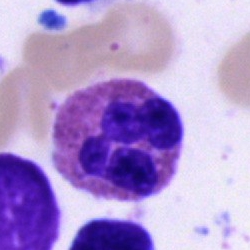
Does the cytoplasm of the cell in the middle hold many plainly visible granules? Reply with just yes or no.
Yes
